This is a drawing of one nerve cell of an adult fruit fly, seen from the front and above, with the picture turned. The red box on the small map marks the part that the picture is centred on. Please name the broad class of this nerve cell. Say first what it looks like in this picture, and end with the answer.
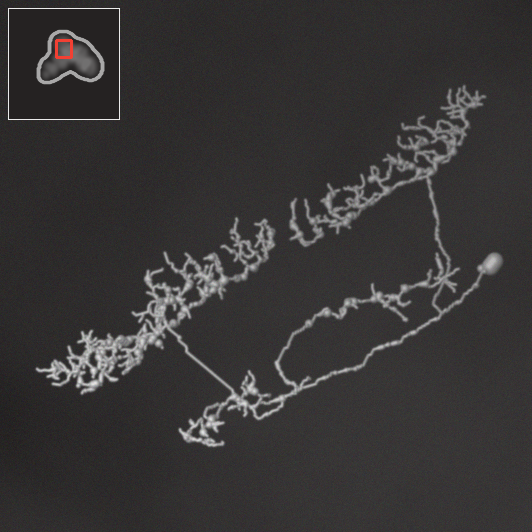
Its cell body lies on the right of the picture. As drawn here it is wider than it is tall. Its broad class is optic-lobe intrinsic neuron.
